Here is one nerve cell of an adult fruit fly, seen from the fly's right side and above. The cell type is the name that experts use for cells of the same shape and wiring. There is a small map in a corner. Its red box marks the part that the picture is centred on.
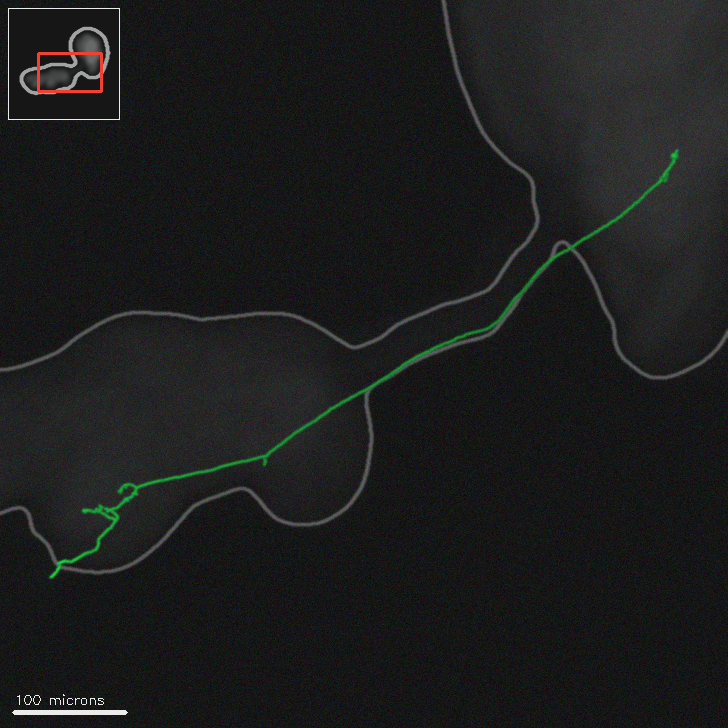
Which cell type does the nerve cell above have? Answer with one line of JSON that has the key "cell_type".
{"cell_type": "SAxx02"}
